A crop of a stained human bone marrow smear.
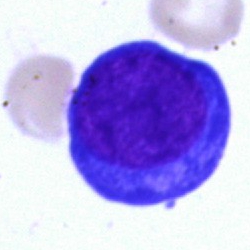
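Proerythroblast with finely granular, evenly spread chromatin and cytoplasm stained a deep blue. The band of cytoplasm is wider below the nucleus than above it. From the bottom edge of the cell projects a single small bleb.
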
